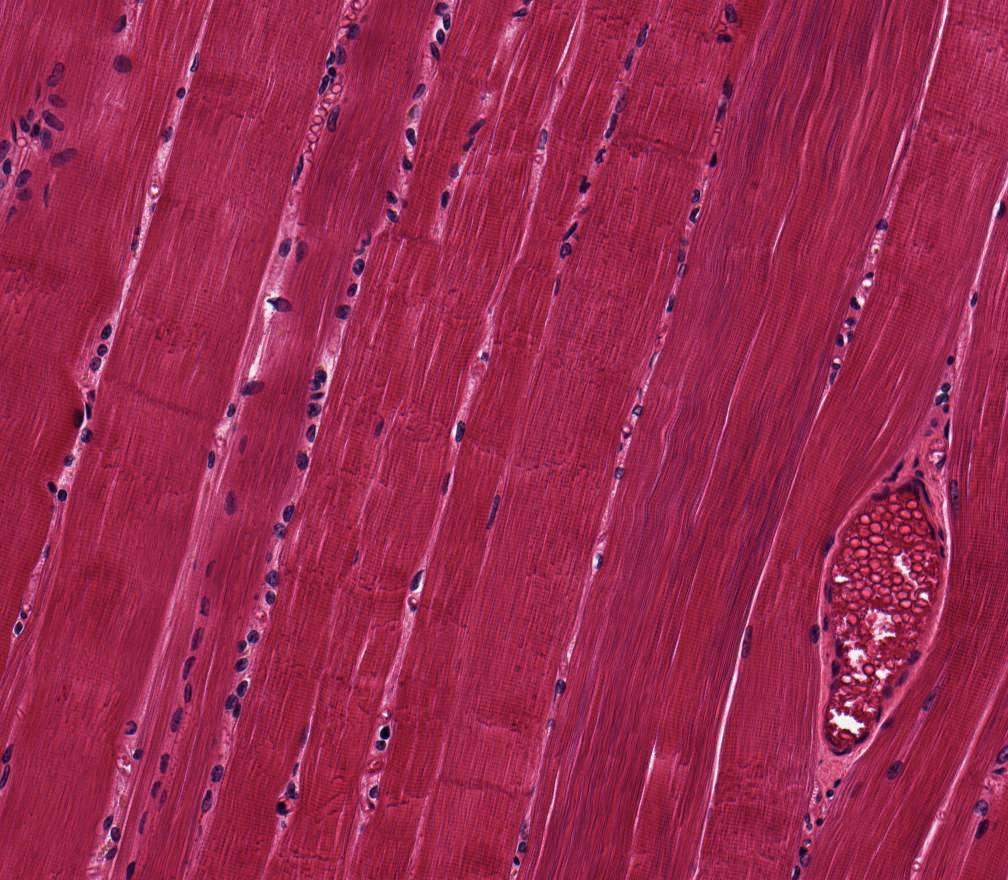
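Skeletal muscle. Fibres show fine, regular cross-striations across their width, and their cytoplasm stains deep pink-red with eosin. Small, dark, elongated nuclei sit at the fibre edges, not centrally. Near the lower right edge is an oval blood vessel packed with red blood cells.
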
